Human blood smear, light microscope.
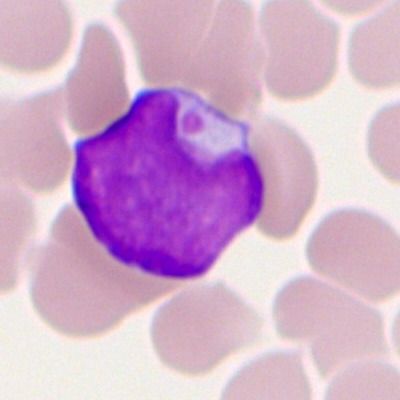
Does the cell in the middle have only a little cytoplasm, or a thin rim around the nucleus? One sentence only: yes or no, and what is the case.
Yes, most of the cell is filled by the nucleus.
